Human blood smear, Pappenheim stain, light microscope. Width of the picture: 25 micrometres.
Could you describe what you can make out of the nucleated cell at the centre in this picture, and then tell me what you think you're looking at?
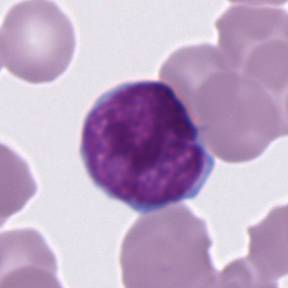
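Looking at the central cell, its outline seems roughly round. I see no lobes in the nucleus. The cytoplasm appears pale blue, and I find no vacuoles in it. This one is a typical lymphocyte.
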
